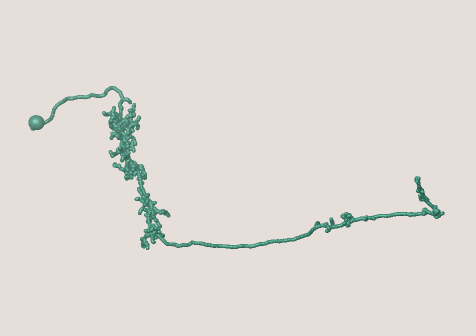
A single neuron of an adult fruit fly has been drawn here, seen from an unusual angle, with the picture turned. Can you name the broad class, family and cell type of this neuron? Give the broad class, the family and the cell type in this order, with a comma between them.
optic-lobe intrinsic neuron, Tm, Tm12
